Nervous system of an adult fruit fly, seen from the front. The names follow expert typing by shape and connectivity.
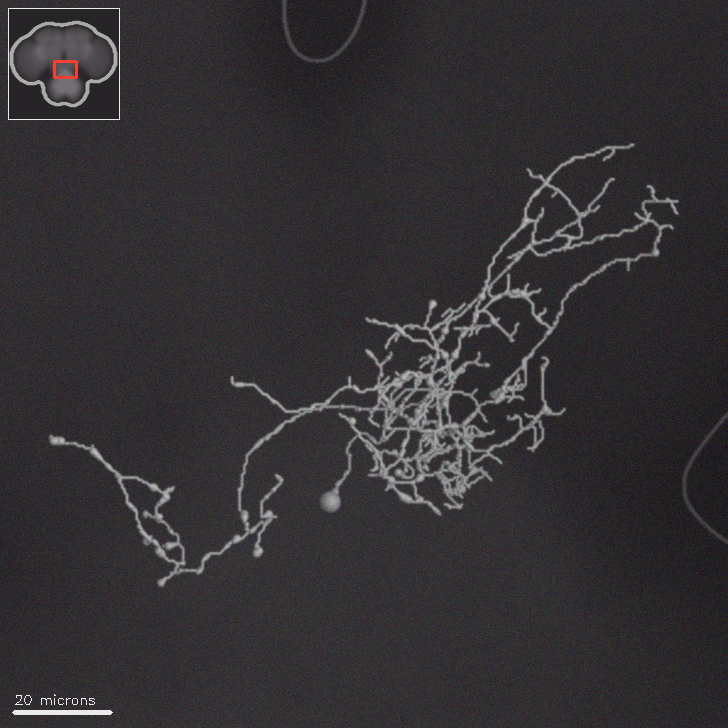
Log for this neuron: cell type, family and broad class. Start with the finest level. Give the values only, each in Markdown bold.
**GNG611**, **hemilineage LB23**, **central-brain intrinsic neuron**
